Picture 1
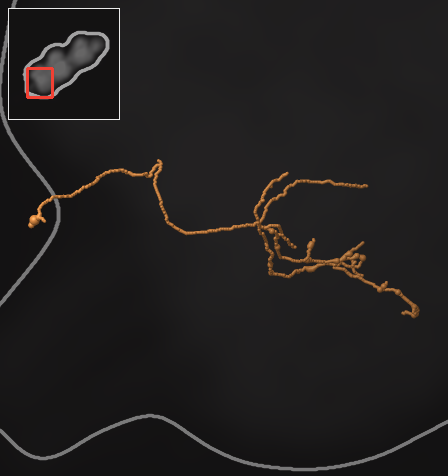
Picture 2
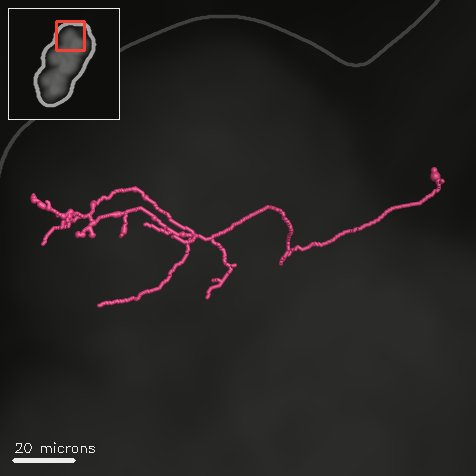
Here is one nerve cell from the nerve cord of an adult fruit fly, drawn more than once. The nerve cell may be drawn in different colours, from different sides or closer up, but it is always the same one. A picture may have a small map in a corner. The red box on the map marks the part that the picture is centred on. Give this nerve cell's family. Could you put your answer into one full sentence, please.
The nerve cell is counted in family hemilineage 14A.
